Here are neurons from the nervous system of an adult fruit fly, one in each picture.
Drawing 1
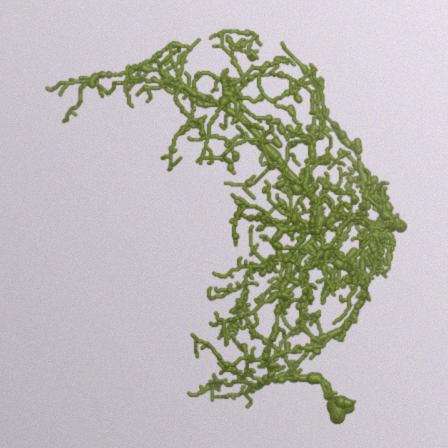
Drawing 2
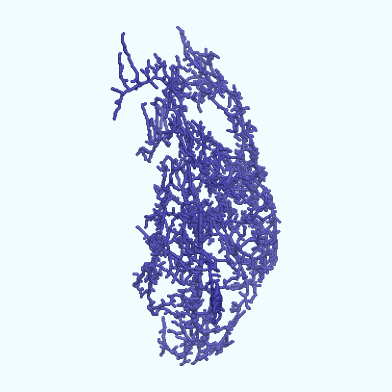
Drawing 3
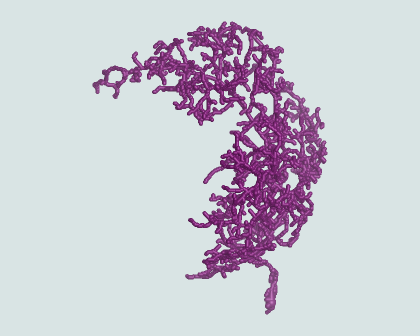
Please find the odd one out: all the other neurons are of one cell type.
2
